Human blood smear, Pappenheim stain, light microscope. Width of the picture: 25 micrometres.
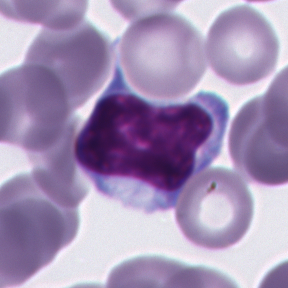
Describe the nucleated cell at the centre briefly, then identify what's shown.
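Nucleus first: it is wider than it is tall. Cytoplasm next: pale blue, but a deeper blue along its right margin than near the nucleus. Granules: none seen in the cytoplasm. Last, the name: the nucleated cell at the centre is a typical lymphocyte.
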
